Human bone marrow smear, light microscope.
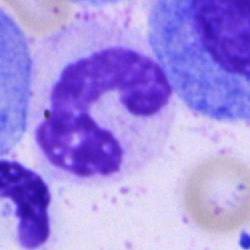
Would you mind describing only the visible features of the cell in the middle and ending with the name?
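The nucleus forms a curved band bent into a C shape, with its hollow opening toward the right. Its chromatin is dense and stains dark purple. The cytoplasm is pale pinkish-lilac. The cell is a band neutrophil.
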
